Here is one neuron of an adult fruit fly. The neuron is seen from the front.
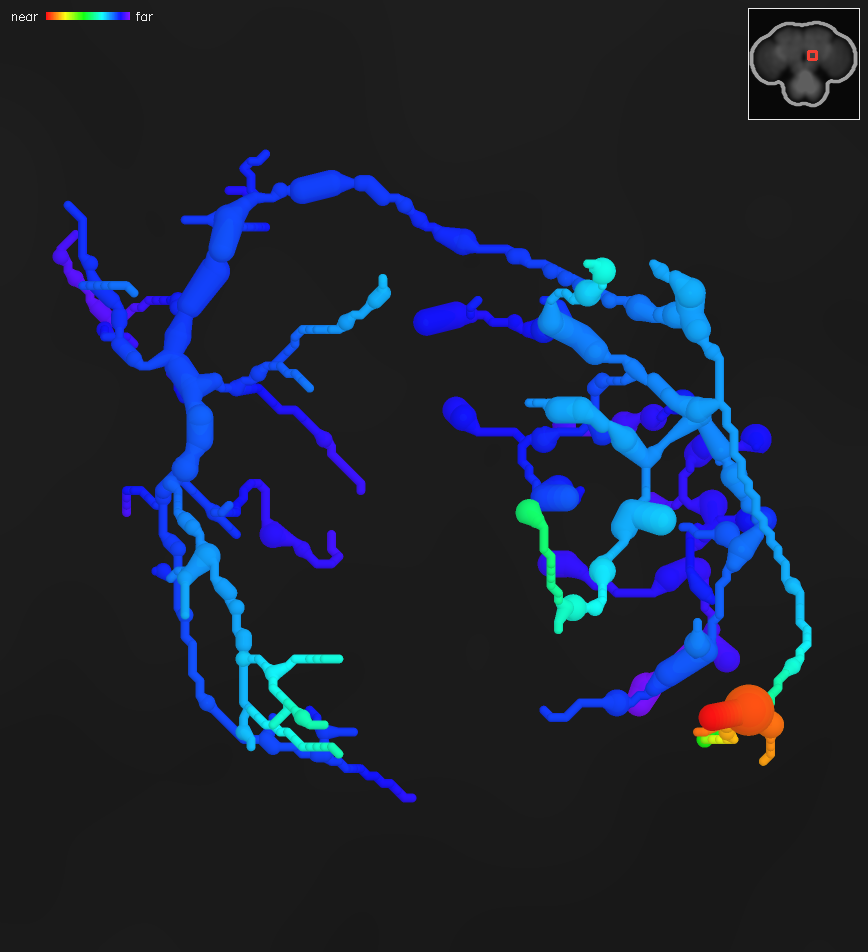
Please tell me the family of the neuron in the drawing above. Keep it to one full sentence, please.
The neuron is listed under family hemilineage ALv2.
